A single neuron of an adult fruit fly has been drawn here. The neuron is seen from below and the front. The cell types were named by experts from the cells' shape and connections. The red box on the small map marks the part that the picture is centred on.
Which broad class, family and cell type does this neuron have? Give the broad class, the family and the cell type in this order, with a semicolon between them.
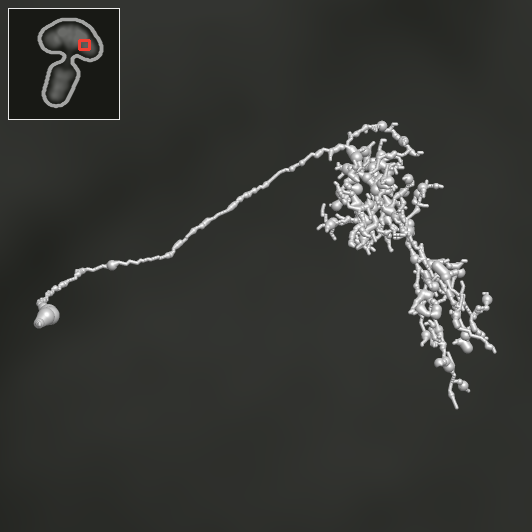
optic-lobe intrinsic neuron; Li; Li14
